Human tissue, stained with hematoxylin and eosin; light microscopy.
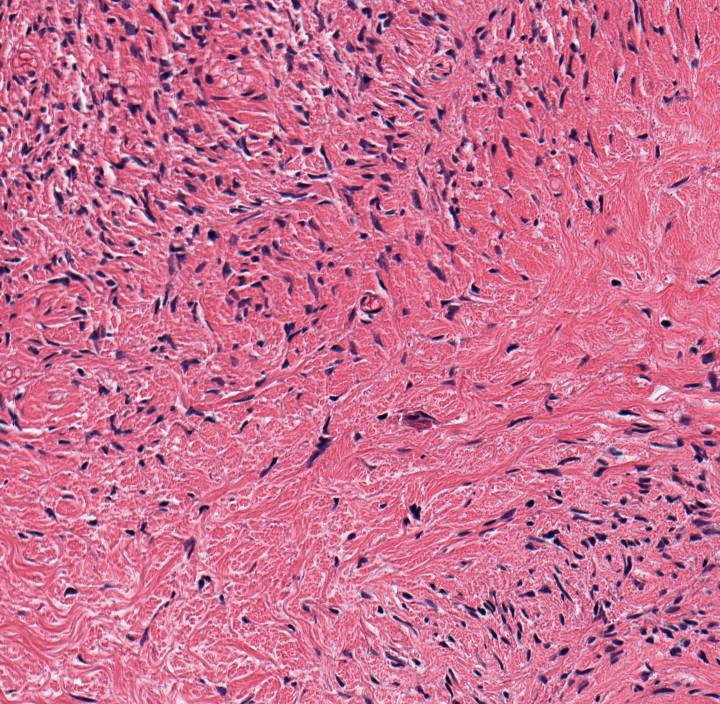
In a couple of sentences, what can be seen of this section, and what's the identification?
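Spindle cells and collagen in short interlacing bundles, changing direction across field. Upper right denser, paler collagen, fewer nuclei than left and lower right. Nuclei slender, elongated, dark-staining; many with tapered or wavy ends. Cytoplasm scant, ill-defined, blending into collagen. Tissue: ovary.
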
